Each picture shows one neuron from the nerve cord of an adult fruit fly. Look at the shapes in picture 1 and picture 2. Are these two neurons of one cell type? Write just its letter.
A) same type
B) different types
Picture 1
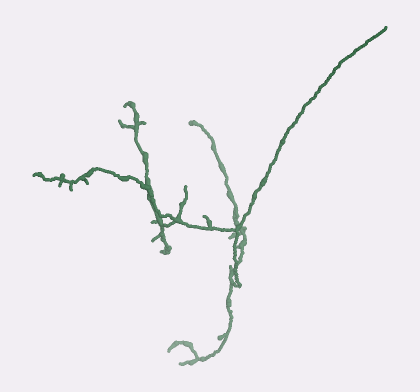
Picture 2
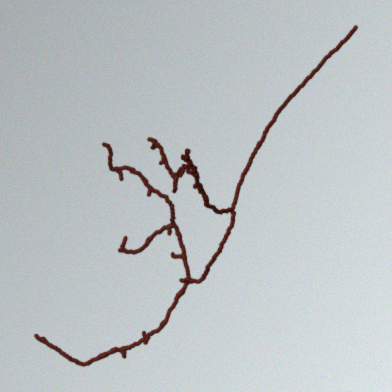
B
